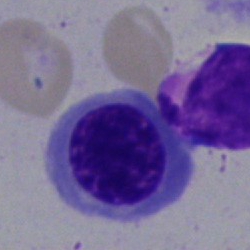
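Erythroblast, the central cell in a stained human bone marrow smear. Its outline is round and smooth. A rim of cytoplasm encircles the nucleus on every side. The chromatin falls into dark patches with paler spaces between them. No vacuoles appear in the cytoplasm.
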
